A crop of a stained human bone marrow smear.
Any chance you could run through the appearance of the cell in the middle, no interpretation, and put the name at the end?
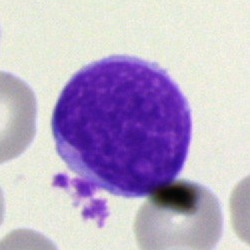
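Looking first at the chromatin: dark purple, with a mottled, slightly clumped texture. Cytoplasm shows only as a thin crescent at the lower left edge, and that sliver is pale bluish-lavender. The surface is smooth, without projections. So this is a blast.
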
